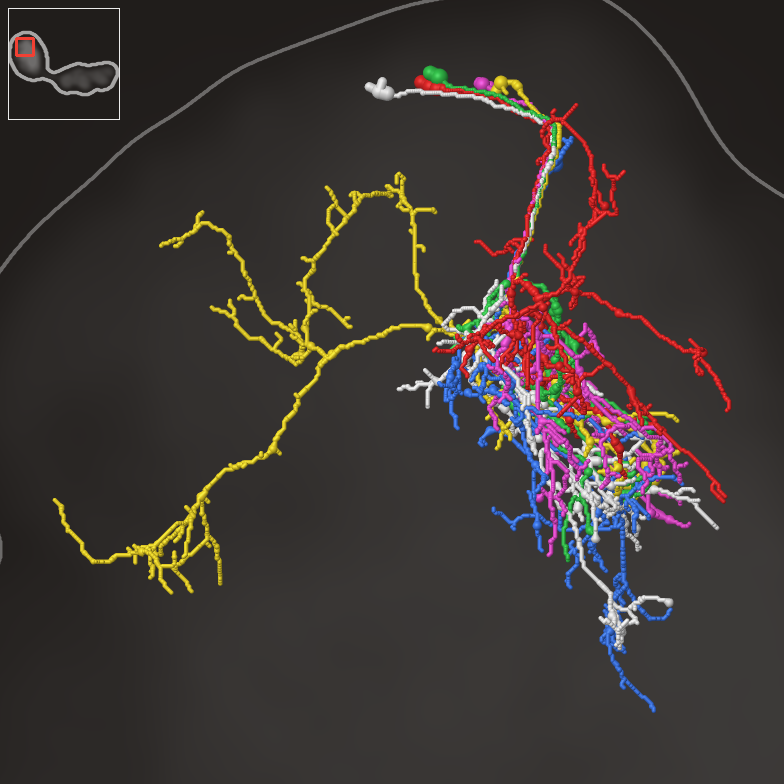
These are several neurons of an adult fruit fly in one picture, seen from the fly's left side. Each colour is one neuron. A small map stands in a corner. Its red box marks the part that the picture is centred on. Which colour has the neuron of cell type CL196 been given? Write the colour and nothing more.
red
